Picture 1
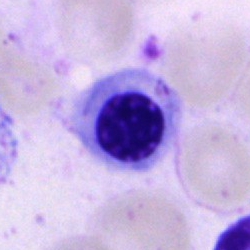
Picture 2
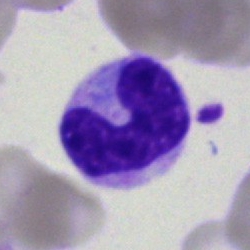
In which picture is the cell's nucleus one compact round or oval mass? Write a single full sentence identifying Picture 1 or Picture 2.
It is in picture 1 that the nucleus is one compact round or oval mass.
